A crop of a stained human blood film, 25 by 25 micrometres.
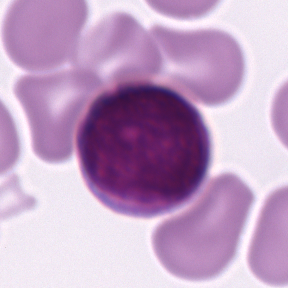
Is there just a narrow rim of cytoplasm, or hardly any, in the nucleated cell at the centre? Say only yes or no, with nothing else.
Yes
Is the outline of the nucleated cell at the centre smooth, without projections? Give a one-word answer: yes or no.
Yes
